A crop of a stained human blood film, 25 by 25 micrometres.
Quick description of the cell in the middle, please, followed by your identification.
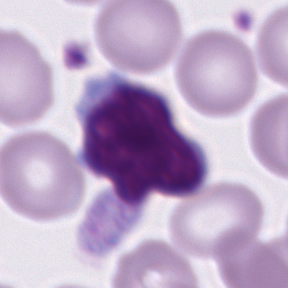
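Outline irregular and angular, not smoothly round. Nucleus irregular, with notches and bulges along its edge. Cytoplasm scant, pale blue, showing mainly at the upper left; no granules seen. Result: typical lymphocyte.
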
